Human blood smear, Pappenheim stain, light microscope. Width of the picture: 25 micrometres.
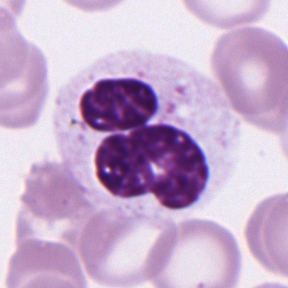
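Segmented neutrophil: the outline looks round and smooth. The nucleus is split into two lobes, one sitting above the other. Its chromatin, I note, is dark purple and coarsely clumped. Around it lies ample cytoplasm, pale pinkish-grey.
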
